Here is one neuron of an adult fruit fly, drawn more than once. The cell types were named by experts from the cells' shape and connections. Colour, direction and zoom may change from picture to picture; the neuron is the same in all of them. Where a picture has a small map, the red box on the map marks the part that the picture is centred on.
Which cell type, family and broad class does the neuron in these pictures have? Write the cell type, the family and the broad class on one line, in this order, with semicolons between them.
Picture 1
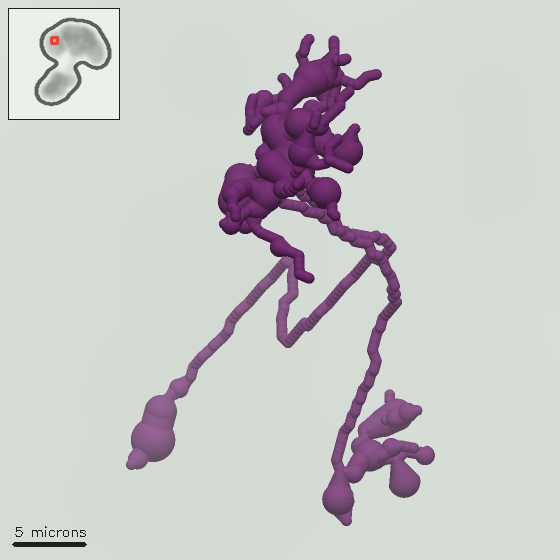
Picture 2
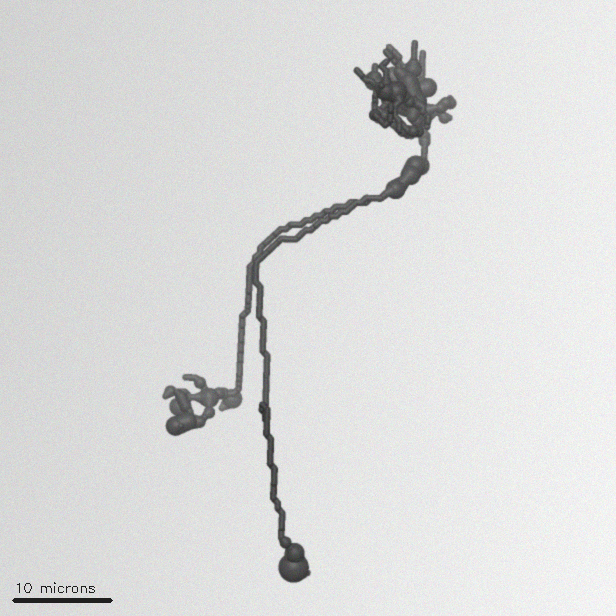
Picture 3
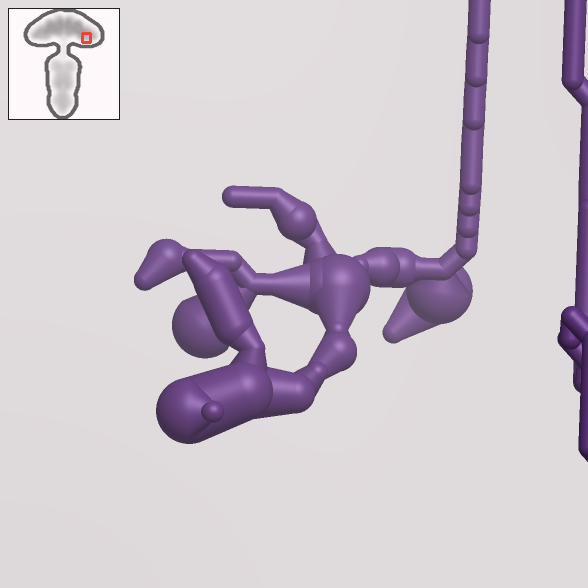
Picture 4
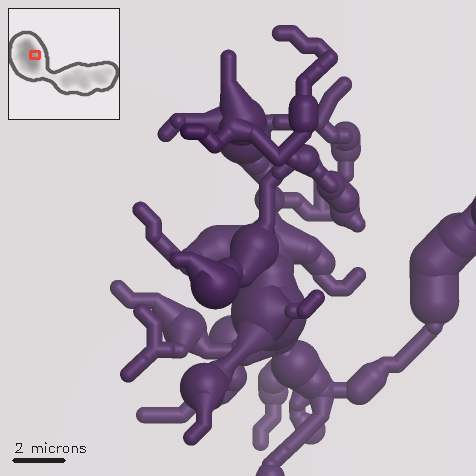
T4b; T; optic-lobe intrinsic neuron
